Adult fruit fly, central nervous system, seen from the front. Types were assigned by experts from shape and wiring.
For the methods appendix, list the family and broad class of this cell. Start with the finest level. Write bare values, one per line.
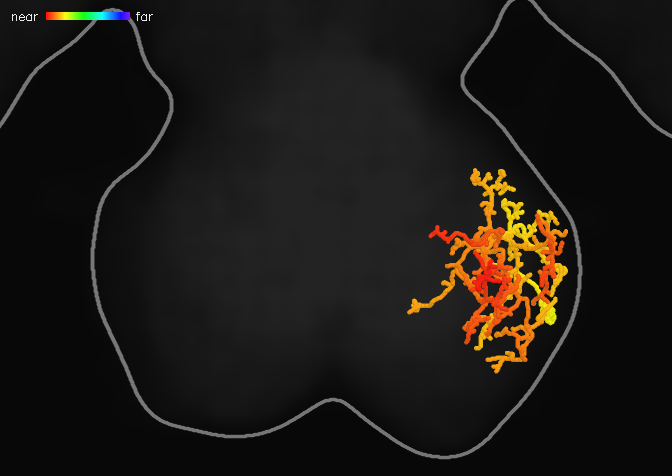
hemilineage 21A
nerve-cord intrinsic neuron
